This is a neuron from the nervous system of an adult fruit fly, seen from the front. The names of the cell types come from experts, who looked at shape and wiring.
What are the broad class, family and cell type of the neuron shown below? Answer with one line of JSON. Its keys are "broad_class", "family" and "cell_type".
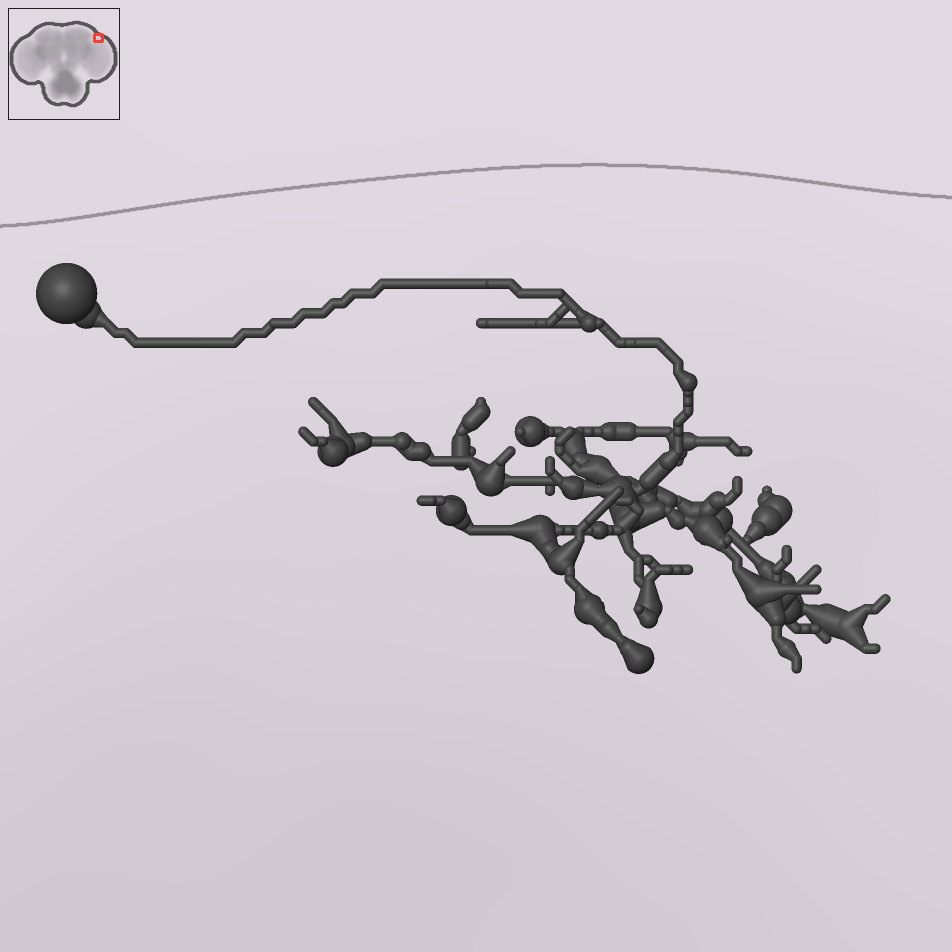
{"broad_class": "optic-lobe intrinsic neuron", "family": "Dm", "cell_type": "Dm15"}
